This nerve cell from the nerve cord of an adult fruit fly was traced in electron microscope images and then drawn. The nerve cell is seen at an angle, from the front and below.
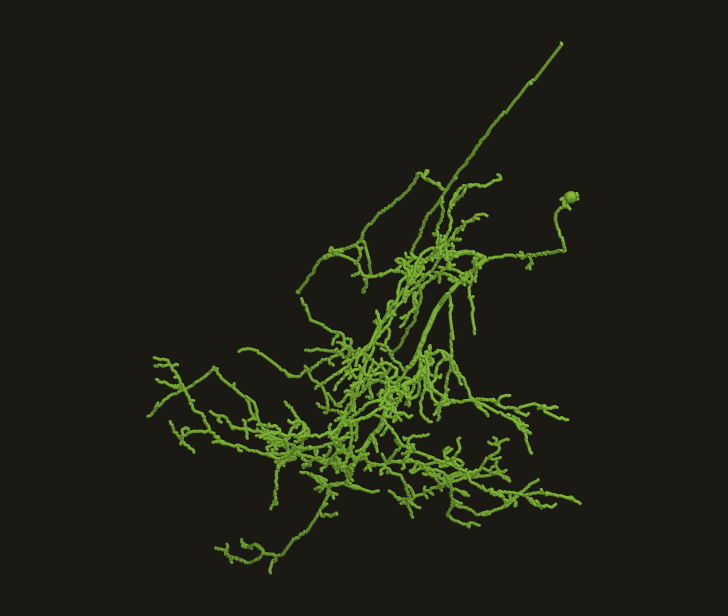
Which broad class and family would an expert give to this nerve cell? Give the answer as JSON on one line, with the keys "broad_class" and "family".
{"broad_class": "ascending neuron", "family": "hemilineage 08B"}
